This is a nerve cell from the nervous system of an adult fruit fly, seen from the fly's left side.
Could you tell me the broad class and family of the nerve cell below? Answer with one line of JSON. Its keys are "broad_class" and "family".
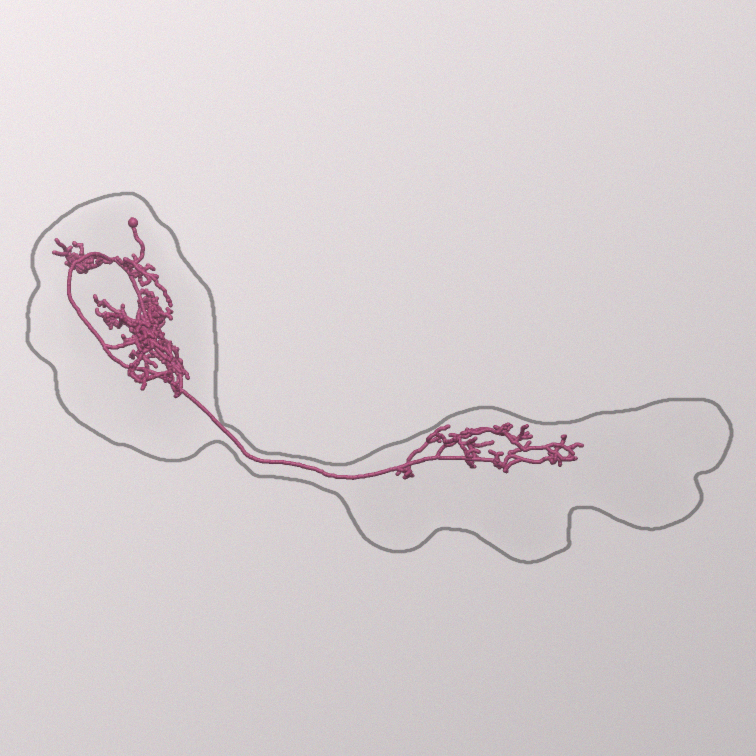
{"broad_class": "descending neuron", "family": "hemilineage SMPpm1"}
